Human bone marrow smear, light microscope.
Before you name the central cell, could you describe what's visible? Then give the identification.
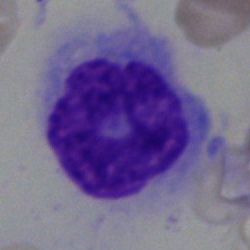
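A lobulated outline, notched at its top, bounds the nucleus, and a pale area lies near the nuclear centre. The cytoplasm shows no distinct granules. The outer edge of the cell is faint and irregular. This is a monocyte.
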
